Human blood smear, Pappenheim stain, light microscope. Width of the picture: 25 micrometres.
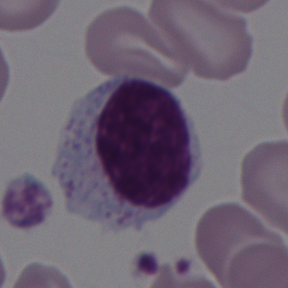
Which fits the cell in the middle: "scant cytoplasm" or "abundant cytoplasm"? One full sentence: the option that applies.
There is abundant cytoplasm around the nucleus of this cell.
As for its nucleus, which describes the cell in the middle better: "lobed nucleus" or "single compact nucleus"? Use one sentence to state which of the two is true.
Round, oval or kidney-shaped, the nucleus of this cell is one compact undivided mass.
